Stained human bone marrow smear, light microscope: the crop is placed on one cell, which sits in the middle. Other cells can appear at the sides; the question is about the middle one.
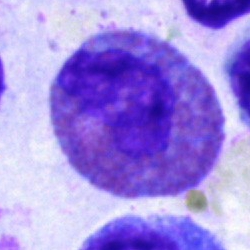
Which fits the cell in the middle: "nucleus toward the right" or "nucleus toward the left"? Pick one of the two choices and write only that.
Nucleus toward the left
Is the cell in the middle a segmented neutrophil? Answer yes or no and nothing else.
no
